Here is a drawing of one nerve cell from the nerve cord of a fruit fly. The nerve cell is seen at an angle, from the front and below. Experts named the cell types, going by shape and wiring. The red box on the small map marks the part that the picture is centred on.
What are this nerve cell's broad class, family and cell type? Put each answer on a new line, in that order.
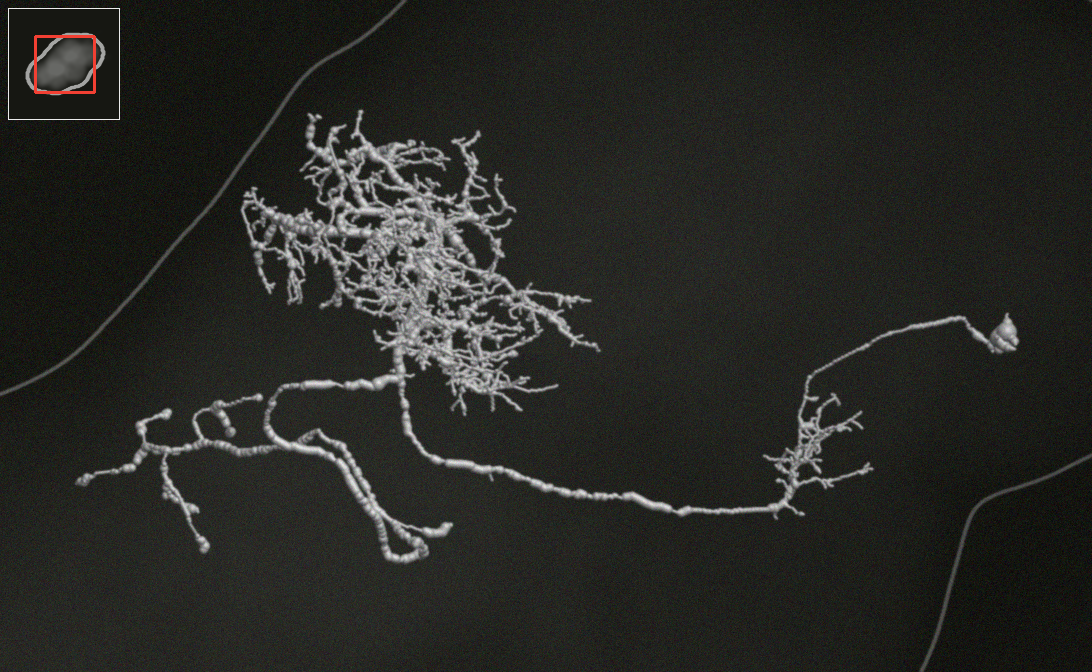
nerve-cord intrinsic neuron
hemilineage 01A
IN01A017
